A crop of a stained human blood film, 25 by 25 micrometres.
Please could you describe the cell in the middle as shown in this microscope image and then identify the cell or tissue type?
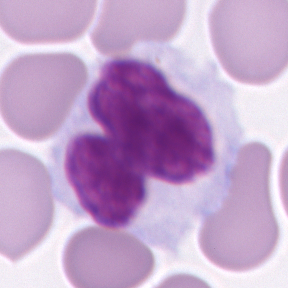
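Nucleus pinched in across its middle into two lobes; upper right lobe larger than lower left. No distinct granules in the cytoplasm. Outer edge irregular, faintly ragged. Hairy cell.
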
